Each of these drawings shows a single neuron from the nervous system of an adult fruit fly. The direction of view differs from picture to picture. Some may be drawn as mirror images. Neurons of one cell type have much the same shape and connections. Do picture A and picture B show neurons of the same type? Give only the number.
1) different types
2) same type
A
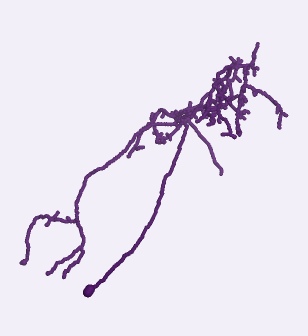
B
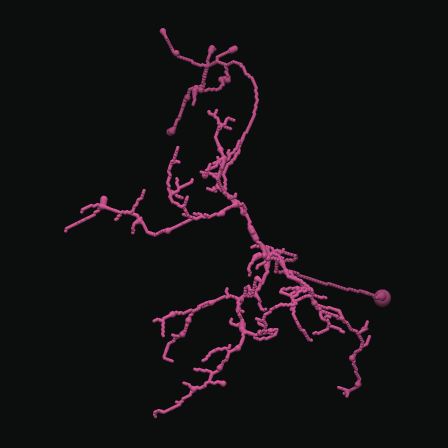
2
